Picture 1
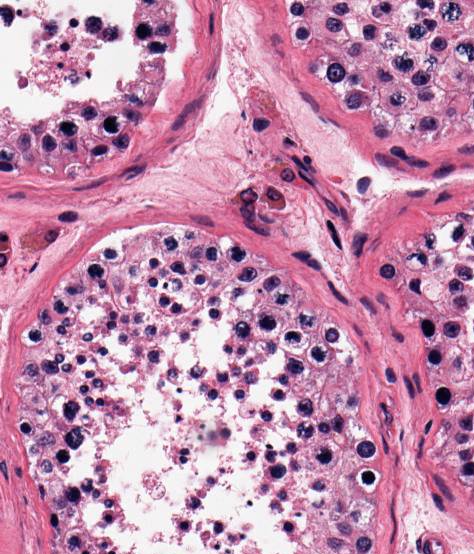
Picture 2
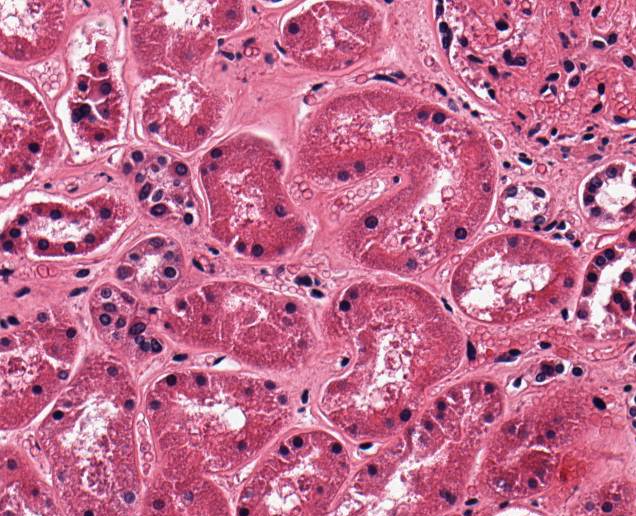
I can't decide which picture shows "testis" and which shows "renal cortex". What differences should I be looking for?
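The first picture is testis and the second is renal cortex. Picture 1 consists of cross-sections of several rounded tubules, the largest in the lower half, separated by narrow strips of interstitial tissue. Picture 2 is packed with closely set tubules cut in cross and oblique section, separated only by thin strands of stroma. The testis tubules are filled by many layers of rounded cells with round nuclei. Most renal cortex tubules are lined by a single layer of tall cuboidal cells with abundant, granular, deeply eosinophilic cytoplasm and one round, dark, basally set nucleus per cell. Each testis tubule has a thick, pink, layered wall with flattened spindle-shaped nuclei running parallel to its circumference. Large cells with big round nuclei of coarsely clumped dark chromatin lie scattered among its layered cells. The renal tubule lumens are irregular and contain pale, fluffy eosinophilic material.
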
